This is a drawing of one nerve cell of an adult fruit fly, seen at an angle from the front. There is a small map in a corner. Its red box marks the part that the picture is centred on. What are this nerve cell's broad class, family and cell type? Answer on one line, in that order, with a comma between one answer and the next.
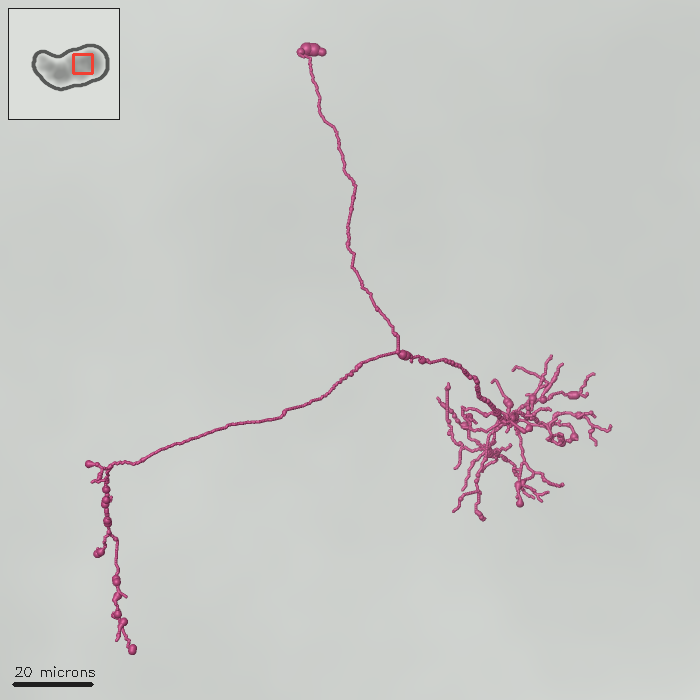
central-brain intrinsic neuron, hemilineage VLPp2, WED131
